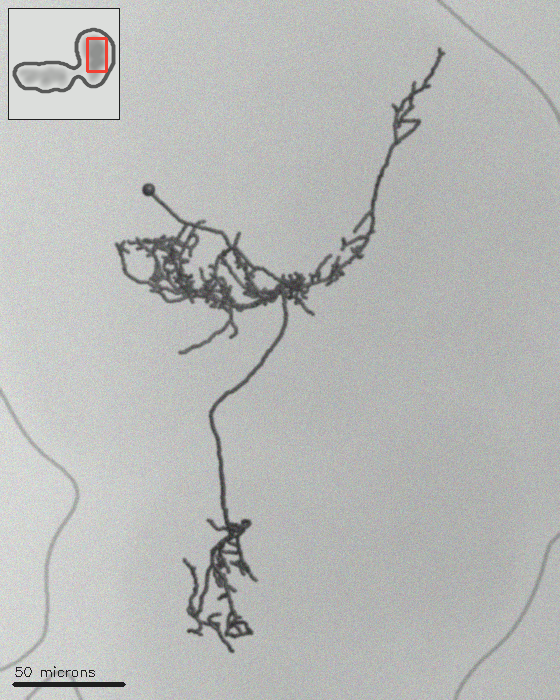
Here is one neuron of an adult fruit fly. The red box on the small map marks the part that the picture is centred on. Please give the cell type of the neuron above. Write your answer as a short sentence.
The cell type is PLP300m.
